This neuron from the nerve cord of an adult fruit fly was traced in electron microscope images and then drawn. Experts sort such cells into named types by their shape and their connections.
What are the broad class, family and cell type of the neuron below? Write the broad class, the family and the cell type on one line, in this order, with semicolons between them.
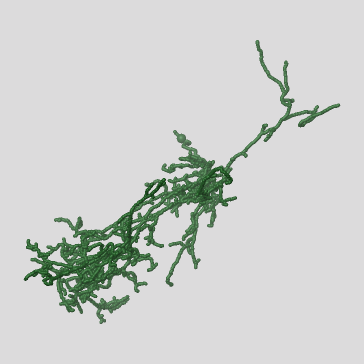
nerve-cord intrinsic neuron; hemilineage 12A; IN12A037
